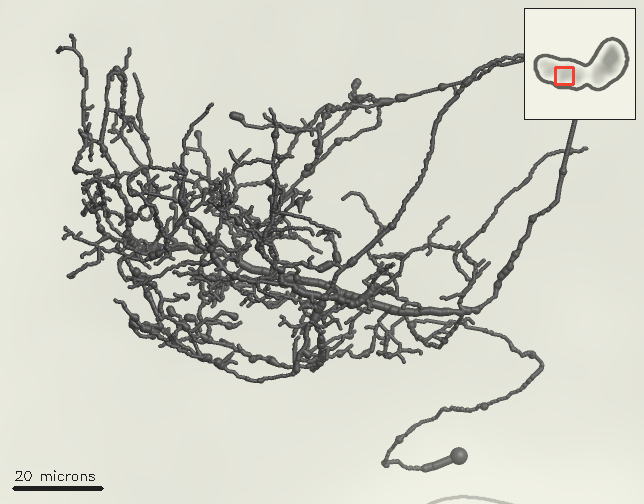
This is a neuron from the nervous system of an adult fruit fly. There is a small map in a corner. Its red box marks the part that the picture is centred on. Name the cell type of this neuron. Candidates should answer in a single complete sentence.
The neuron is of cell type IN01A032.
